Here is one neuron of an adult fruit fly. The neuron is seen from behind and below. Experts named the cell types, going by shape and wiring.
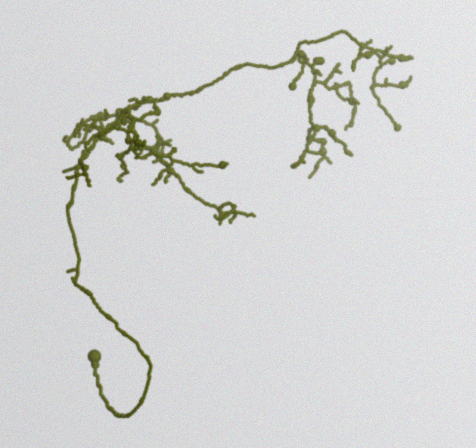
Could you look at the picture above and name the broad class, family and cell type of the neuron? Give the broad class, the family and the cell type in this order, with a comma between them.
central-brain intrinsic neuron, hemilineage LHa3, LHAV3b2_a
